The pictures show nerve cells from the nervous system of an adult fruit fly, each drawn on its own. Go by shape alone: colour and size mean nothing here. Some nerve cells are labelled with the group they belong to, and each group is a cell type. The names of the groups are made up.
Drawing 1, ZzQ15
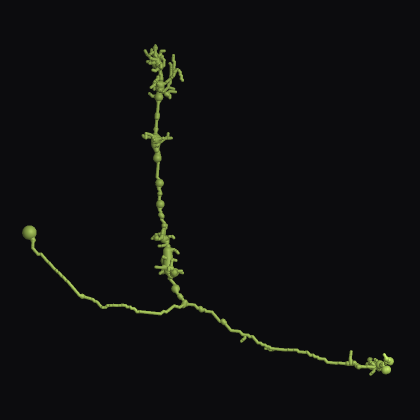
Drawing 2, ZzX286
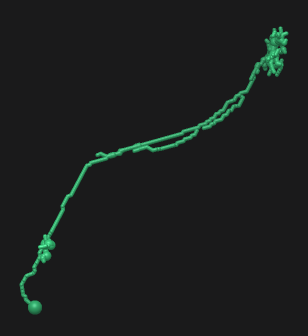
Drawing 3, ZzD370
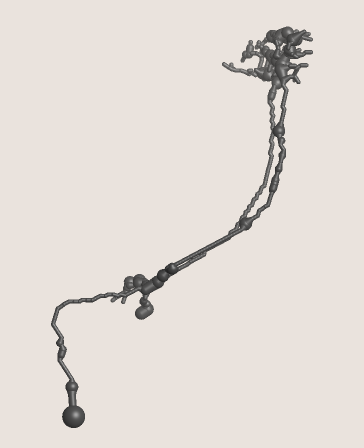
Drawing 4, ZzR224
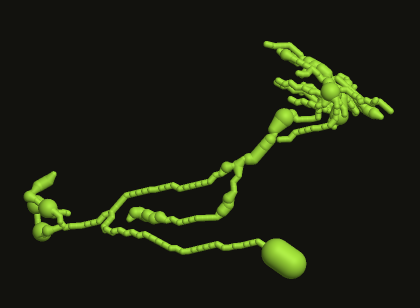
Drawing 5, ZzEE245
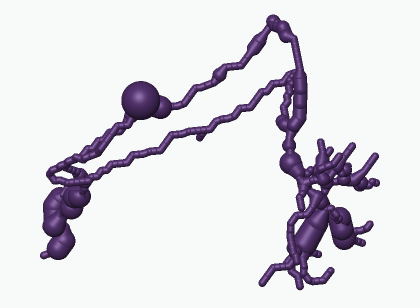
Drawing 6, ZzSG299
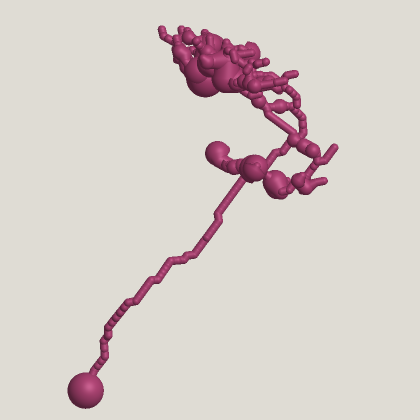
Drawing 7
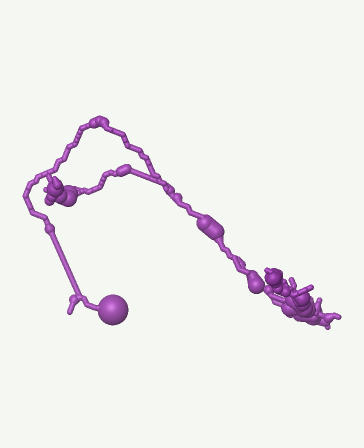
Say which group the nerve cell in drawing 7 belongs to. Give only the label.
ZzX286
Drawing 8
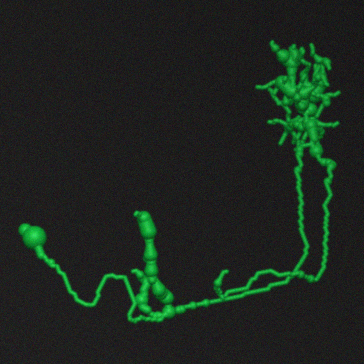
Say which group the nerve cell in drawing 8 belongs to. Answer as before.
ZzX286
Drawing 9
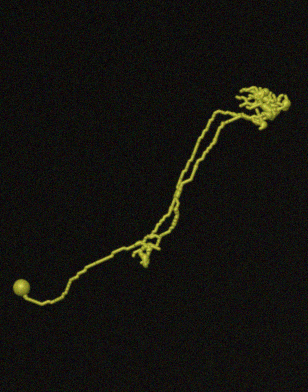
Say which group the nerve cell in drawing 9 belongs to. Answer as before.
ZzR224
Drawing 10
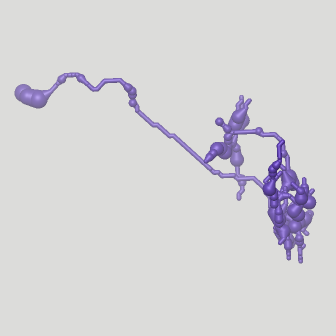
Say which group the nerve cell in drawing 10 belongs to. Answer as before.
ZzSG299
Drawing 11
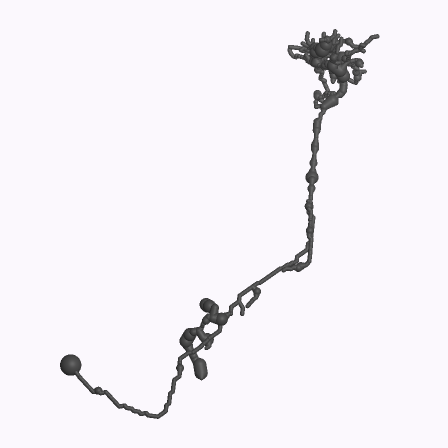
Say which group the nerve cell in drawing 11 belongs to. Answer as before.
ZzEE245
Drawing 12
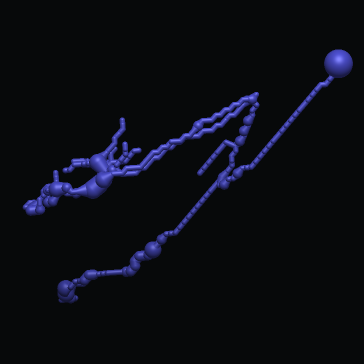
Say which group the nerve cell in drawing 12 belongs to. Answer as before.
ZzEE245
